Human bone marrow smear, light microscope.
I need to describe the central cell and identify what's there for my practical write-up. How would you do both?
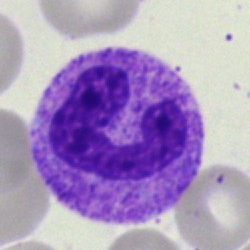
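Starting at the edge, the outline is round and smooth. Inside, the nucleus forms a single curved band shaped like a horseshoe, and its hollow opens toward the top of the picture. Its chromatin is coarsely clumped into dark purple patches. I make this a band neutrophil.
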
